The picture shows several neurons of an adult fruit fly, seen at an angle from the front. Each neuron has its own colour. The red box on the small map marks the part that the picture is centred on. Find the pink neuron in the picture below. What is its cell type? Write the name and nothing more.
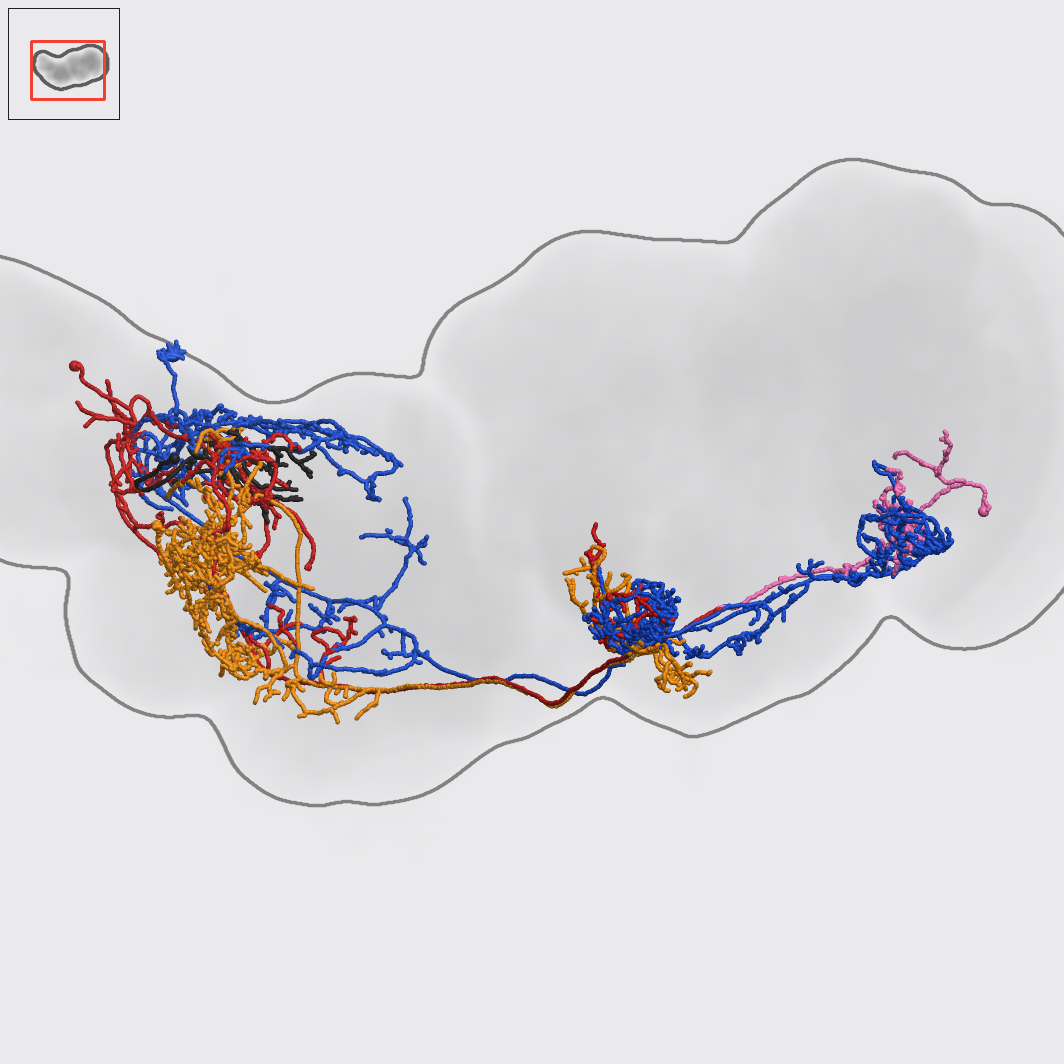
CB0956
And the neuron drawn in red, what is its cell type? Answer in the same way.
AN17B013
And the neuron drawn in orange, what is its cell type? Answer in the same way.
AN17B005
